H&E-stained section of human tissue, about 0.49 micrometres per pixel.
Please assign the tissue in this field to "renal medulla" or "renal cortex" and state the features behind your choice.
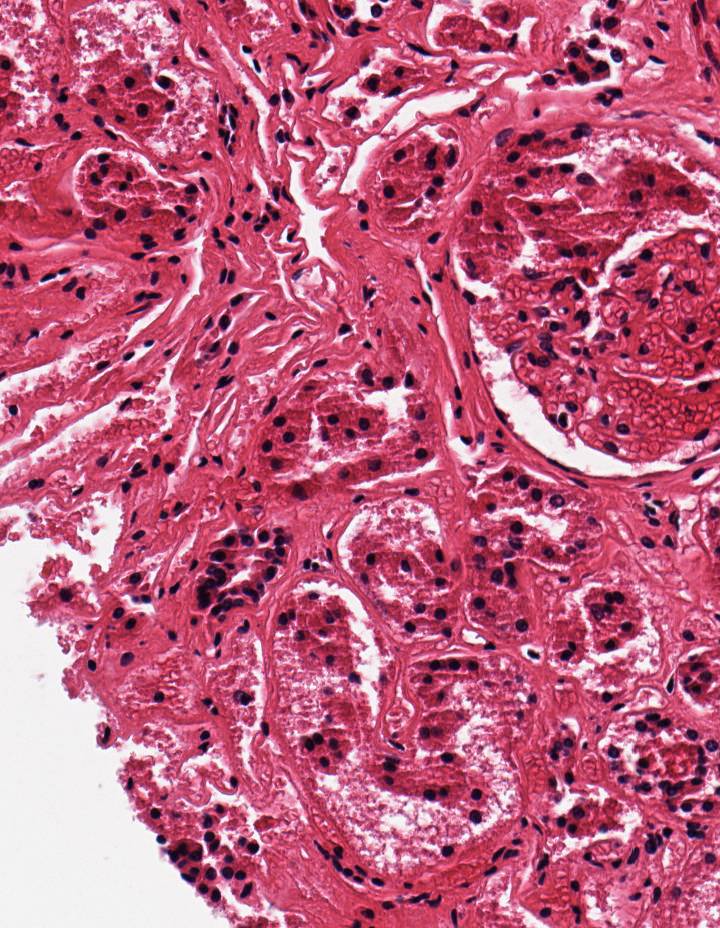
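Renal cortex. A single rounded glomerulus lies at the upper right.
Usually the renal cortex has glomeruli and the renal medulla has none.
The closely packed tubules, lined by cells with abundant pink granular cytoplasm and round dark nuclei, are cut in cross and oblique section.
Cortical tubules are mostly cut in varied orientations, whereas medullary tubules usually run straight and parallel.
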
